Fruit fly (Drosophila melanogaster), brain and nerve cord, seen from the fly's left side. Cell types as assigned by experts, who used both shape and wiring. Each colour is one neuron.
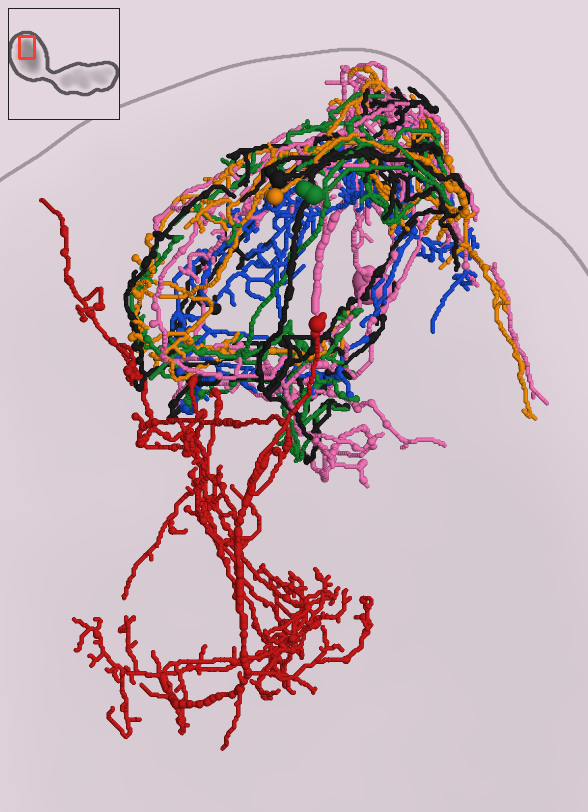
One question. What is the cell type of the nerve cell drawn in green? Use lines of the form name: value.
cell type: SLP375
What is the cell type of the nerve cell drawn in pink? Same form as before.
cell type: SLP374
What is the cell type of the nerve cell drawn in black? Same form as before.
cell type: SLP465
